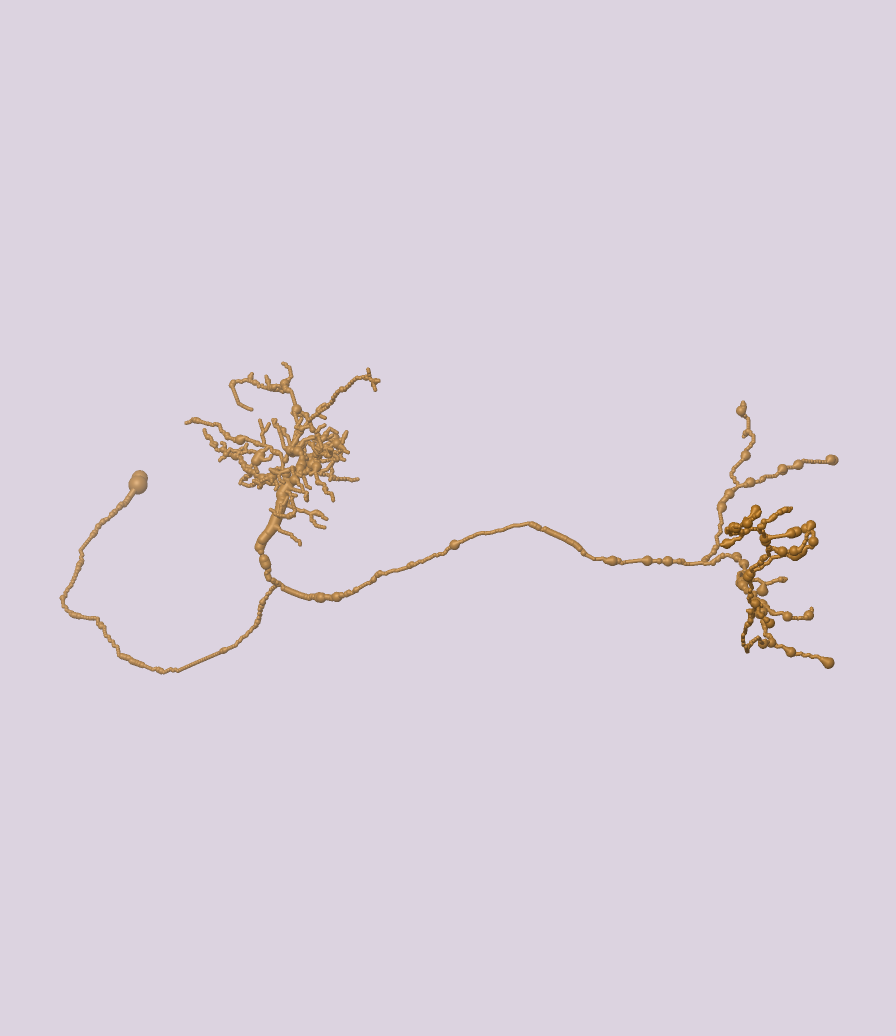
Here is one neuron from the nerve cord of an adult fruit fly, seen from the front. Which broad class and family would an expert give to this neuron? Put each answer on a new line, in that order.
nerve-cord intrinsic neuron
hemilineage 08B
